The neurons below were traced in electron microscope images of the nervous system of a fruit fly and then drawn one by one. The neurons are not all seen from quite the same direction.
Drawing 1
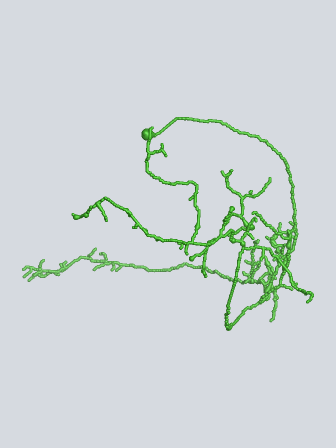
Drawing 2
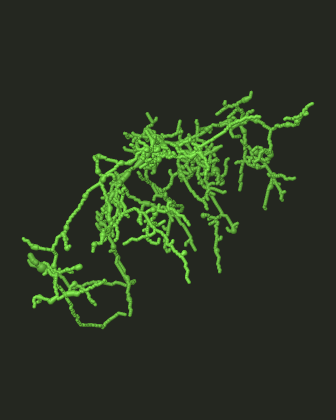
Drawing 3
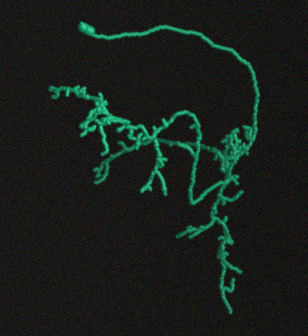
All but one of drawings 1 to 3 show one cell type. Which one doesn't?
2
